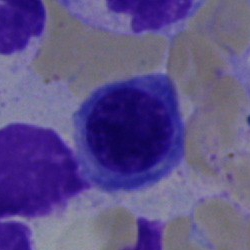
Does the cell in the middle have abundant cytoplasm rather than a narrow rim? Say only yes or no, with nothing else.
No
